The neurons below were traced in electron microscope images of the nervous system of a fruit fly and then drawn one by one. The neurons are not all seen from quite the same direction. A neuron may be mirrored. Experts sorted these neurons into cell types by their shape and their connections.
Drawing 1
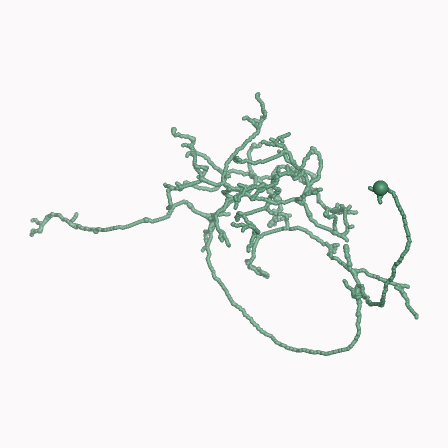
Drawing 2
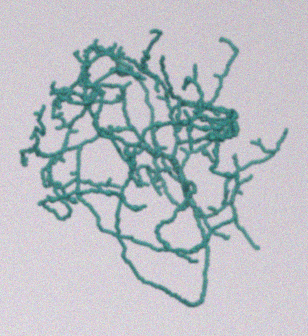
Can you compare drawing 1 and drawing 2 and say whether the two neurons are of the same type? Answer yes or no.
yes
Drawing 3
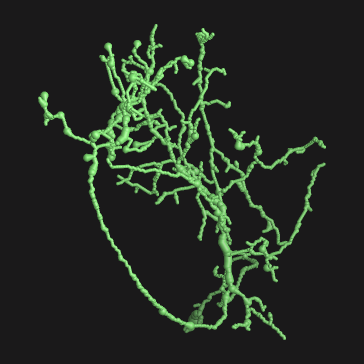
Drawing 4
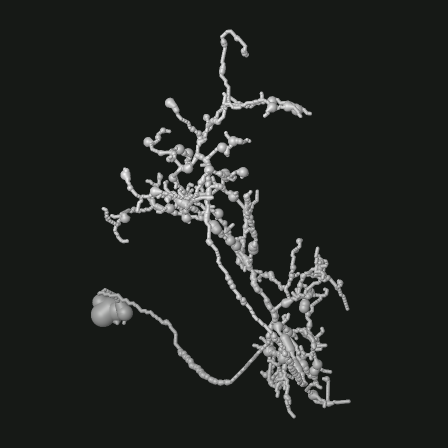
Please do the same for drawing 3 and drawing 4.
yes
